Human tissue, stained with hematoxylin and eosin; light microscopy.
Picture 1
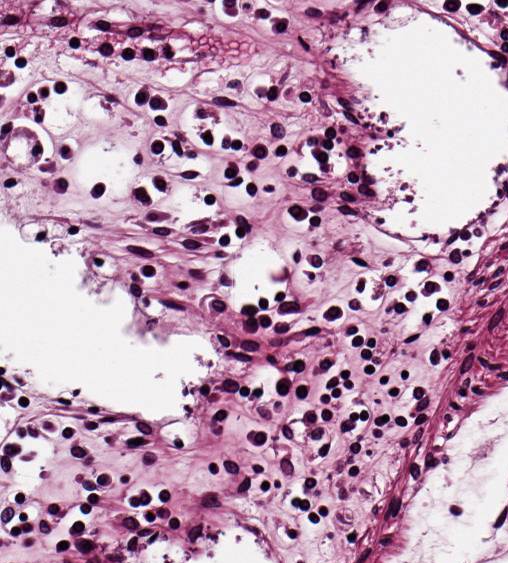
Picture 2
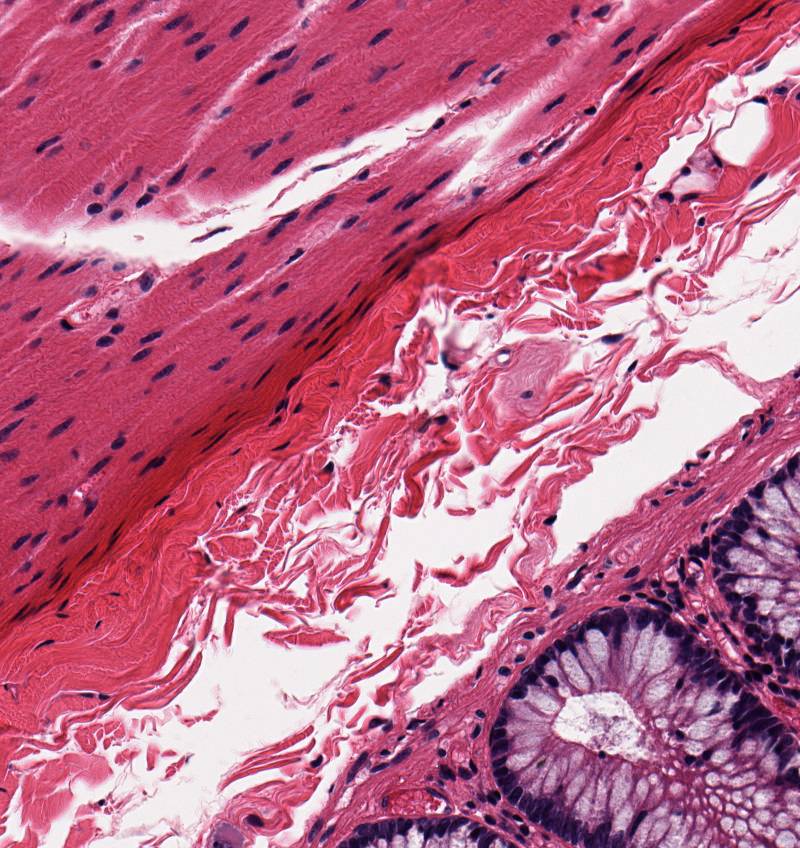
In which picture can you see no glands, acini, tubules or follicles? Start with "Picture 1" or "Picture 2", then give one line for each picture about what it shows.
Picture 1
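What picture 1 shows: No epithelial lining or glands are seen in the field.
What picture 2 shows: Smooth muscle fills the upper left of the field, glands lie in the lower right corner, and loose connective tissue runs diagonally between them.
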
